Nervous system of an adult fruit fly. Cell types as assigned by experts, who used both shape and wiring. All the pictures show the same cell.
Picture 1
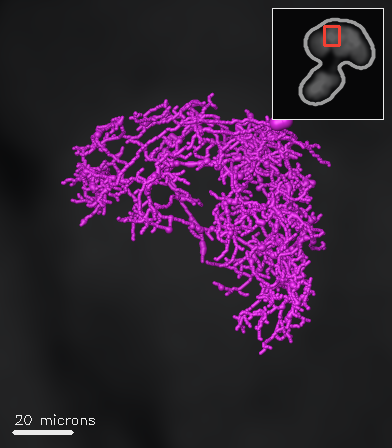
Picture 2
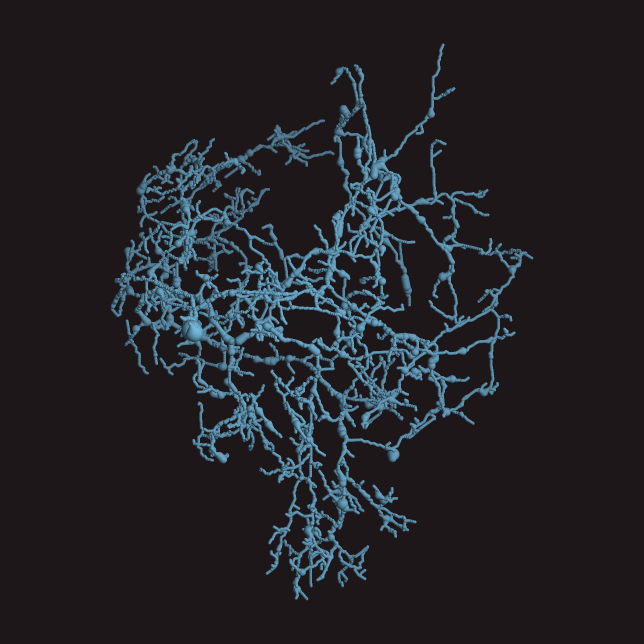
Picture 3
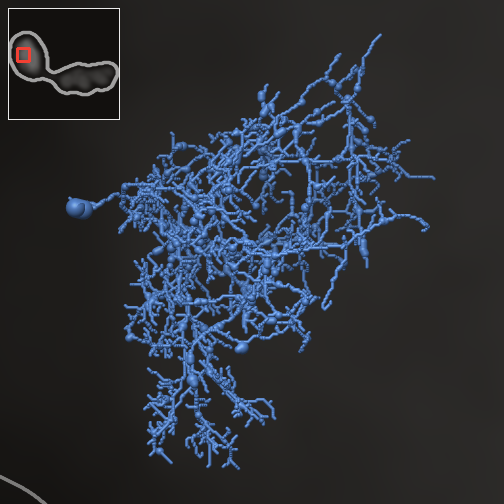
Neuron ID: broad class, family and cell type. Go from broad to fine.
central-brain intrinsic neuron; hemilineage VLPa1_lateral; AVLP294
